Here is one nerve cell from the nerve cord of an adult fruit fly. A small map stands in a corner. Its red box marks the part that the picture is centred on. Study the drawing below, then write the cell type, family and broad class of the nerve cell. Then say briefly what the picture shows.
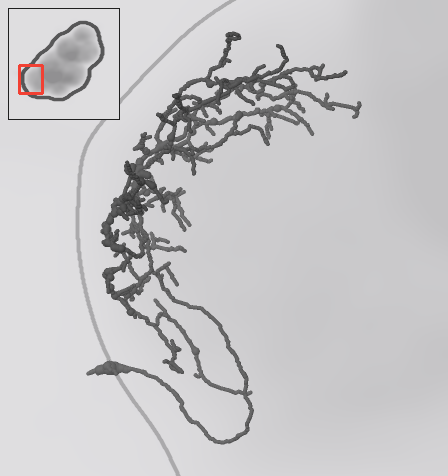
Its cell type is IN13A060. Its family is hemilineage 13A. It is a nerve-cord intrinsic neuron. Dozens of branch ends can be seen. In this view it is taller than it is wide.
